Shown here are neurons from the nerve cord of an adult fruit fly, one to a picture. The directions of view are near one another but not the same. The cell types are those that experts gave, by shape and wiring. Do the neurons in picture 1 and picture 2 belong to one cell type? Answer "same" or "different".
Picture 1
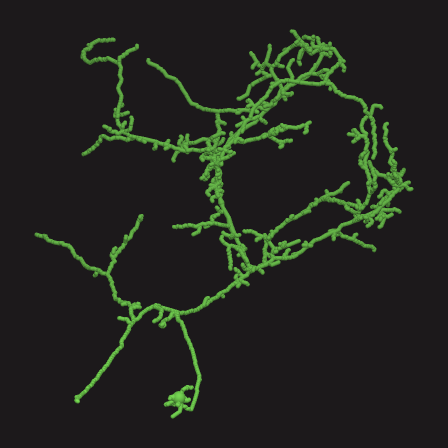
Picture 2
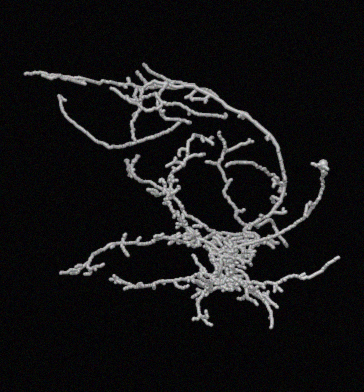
same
